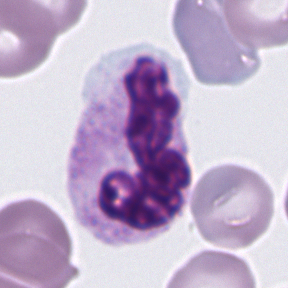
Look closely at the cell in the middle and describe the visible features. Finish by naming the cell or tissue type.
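The cell outline is oval and elongated from top to bottom. No nucleoli are visible in the nucleus. The cytoplasm is pale lilac-pink and contains fine, faint violet-pink granules. The cell is a segmented neutrophil.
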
